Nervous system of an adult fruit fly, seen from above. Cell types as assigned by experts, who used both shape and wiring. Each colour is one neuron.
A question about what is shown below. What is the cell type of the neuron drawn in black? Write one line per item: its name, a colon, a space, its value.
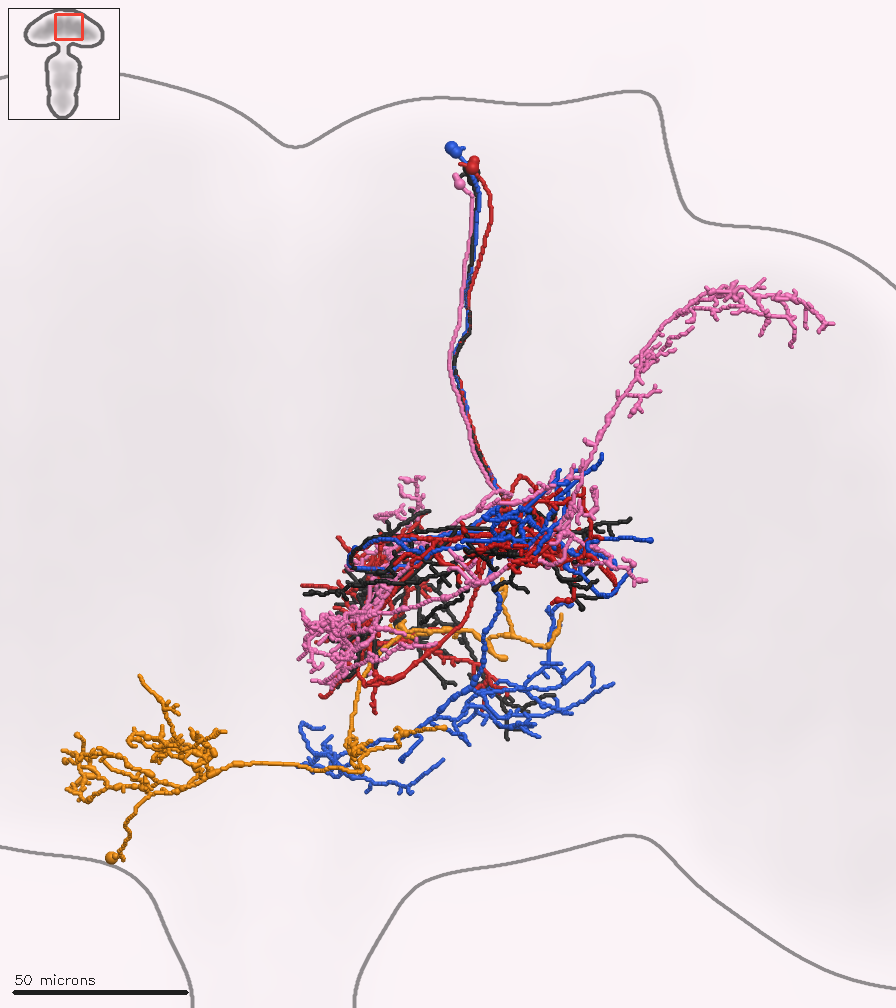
cell type: CL121_a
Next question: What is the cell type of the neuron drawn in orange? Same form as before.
cell type: CB1012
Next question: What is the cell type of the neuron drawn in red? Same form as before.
cell type: CL12X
